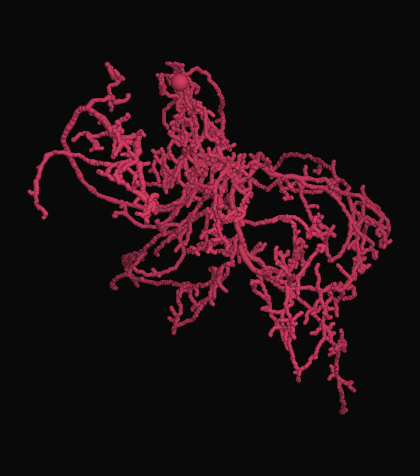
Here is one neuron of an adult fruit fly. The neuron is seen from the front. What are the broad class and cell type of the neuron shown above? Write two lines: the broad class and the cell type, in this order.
nerve-cord intrinsic neuron
INXXX294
